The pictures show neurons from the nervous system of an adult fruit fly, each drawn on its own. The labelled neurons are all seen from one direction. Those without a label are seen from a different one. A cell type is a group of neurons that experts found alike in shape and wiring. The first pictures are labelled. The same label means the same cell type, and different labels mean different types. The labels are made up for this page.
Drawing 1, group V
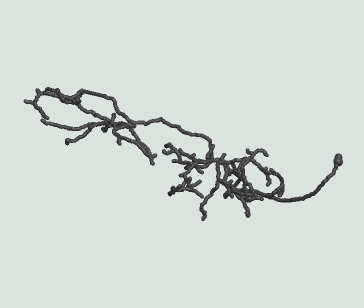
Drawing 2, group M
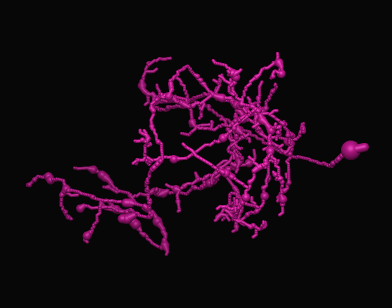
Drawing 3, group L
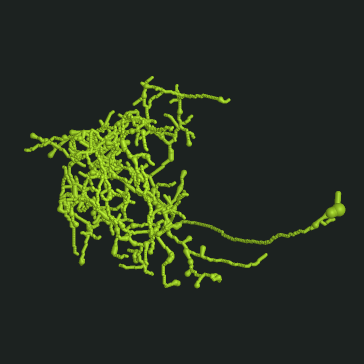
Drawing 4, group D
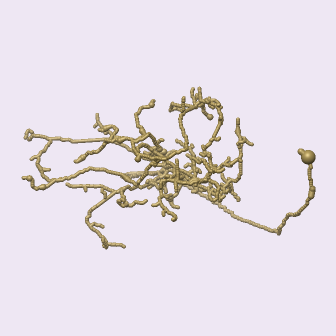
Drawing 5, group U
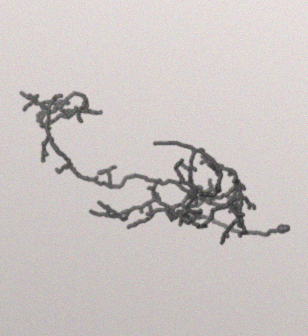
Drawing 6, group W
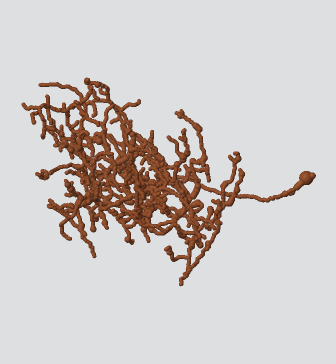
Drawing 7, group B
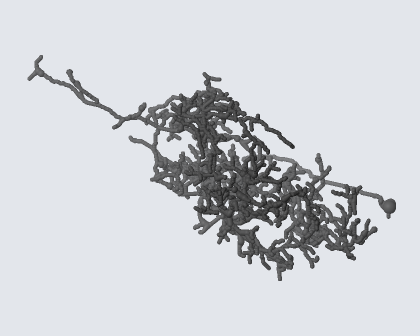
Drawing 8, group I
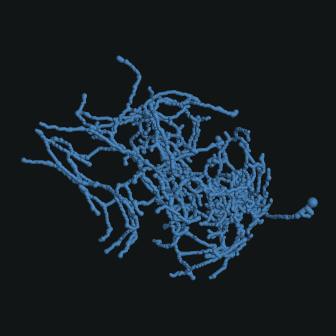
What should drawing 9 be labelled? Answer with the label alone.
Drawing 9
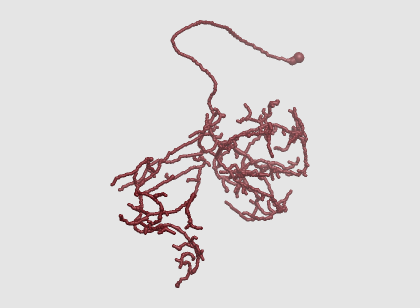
group U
